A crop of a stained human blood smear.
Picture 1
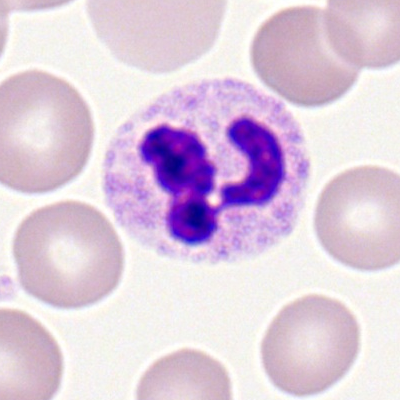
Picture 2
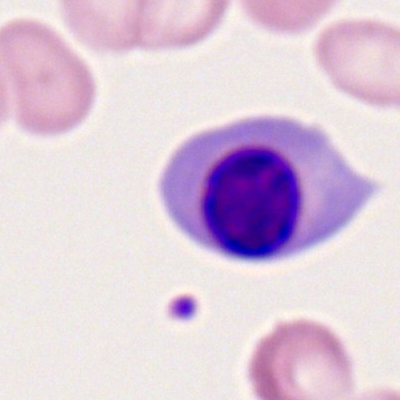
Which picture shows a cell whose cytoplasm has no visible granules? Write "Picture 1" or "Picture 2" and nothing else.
Picture 2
